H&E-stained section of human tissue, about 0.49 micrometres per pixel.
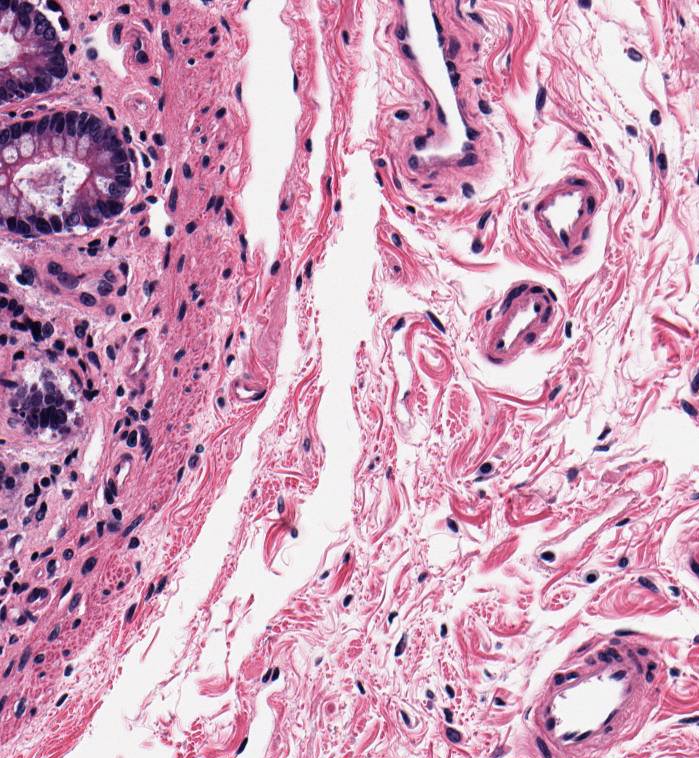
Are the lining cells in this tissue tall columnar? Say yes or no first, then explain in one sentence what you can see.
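Yes. The glands at the left are lined by columnar cells with many goblet cells.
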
